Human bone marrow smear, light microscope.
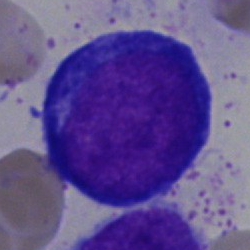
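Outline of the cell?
Round and smooth.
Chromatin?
Finely granular and evenly spread.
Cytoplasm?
A scant, thin rim of deep blue, with a small paler zone at the left side of the cell.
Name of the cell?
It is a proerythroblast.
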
